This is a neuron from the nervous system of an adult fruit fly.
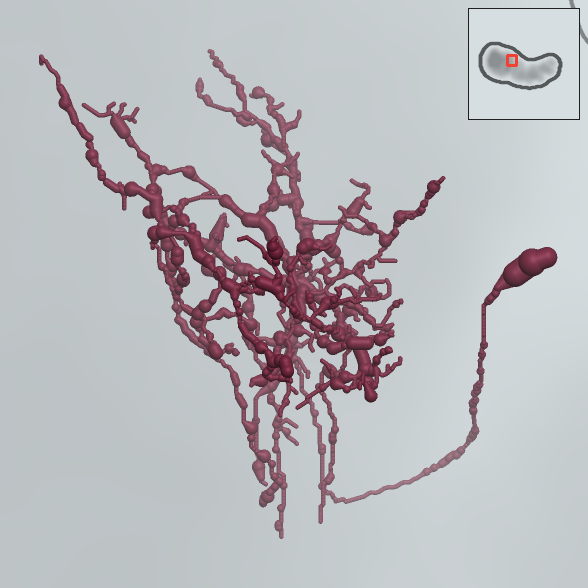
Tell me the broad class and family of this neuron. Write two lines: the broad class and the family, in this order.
central-brain intrinsic neuron
hemilineage VPNp&v1_posterior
